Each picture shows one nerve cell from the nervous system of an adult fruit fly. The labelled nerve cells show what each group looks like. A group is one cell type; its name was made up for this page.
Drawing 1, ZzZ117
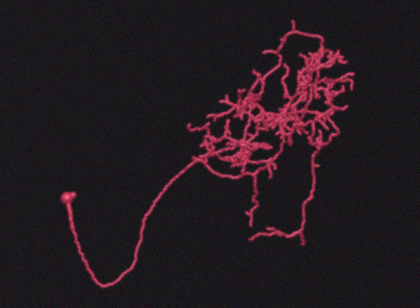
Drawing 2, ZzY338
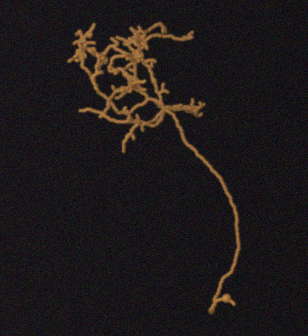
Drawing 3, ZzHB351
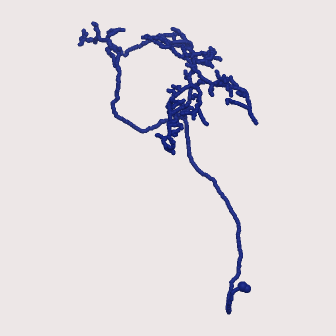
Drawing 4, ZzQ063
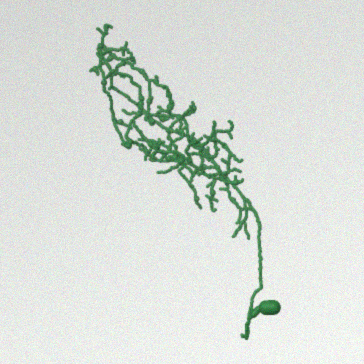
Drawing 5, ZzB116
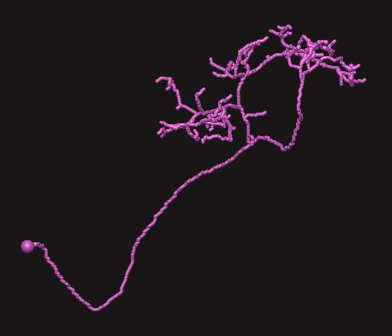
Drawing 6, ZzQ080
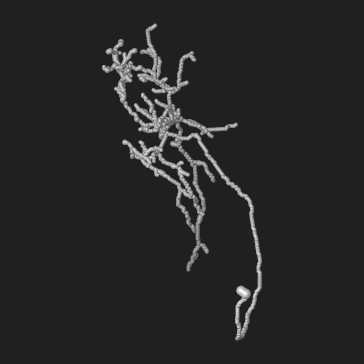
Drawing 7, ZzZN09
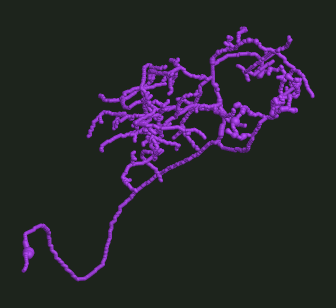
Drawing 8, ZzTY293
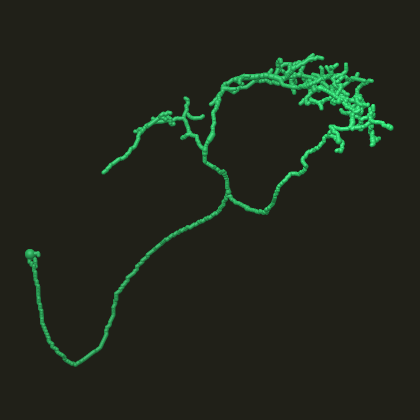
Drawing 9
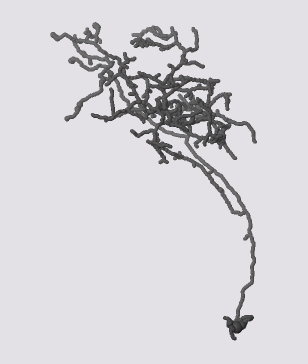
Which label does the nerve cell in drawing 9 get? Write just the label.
ZzZN09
